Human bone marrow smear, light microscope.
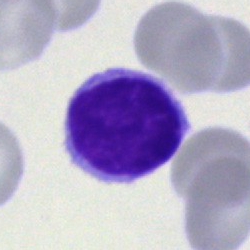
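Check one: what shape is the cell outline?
Round.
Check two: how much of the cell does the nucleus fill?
Nearly the whole cell.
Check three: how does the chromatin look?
Dense and dark purple.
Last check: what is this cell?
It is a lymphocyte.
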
